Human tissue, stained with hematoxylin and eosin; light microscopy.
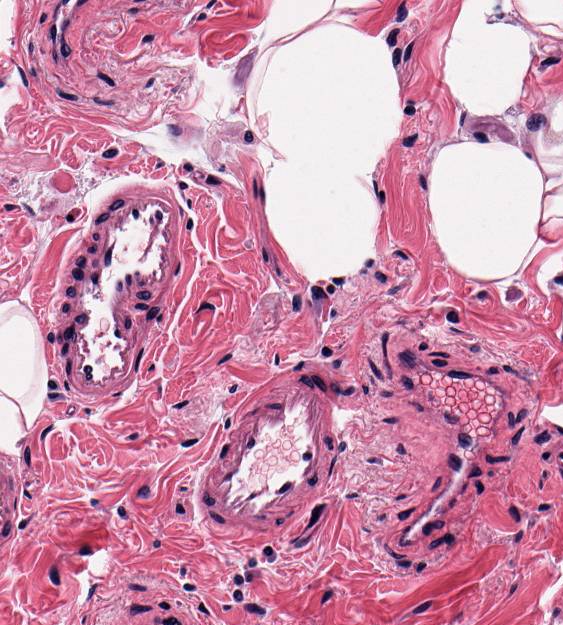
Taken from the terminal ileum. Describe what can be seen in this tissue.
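Eosinophilic collagen bundles, wavy and running in many directions, occupy most of the field. Nuclei scattered in the collagen: dark, elongated, spindle-shaped. Top right: several large, empty, rounded adipocytes. Right of centre: tight cluster of pale red blood cell outlines within a vessel lumen.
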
